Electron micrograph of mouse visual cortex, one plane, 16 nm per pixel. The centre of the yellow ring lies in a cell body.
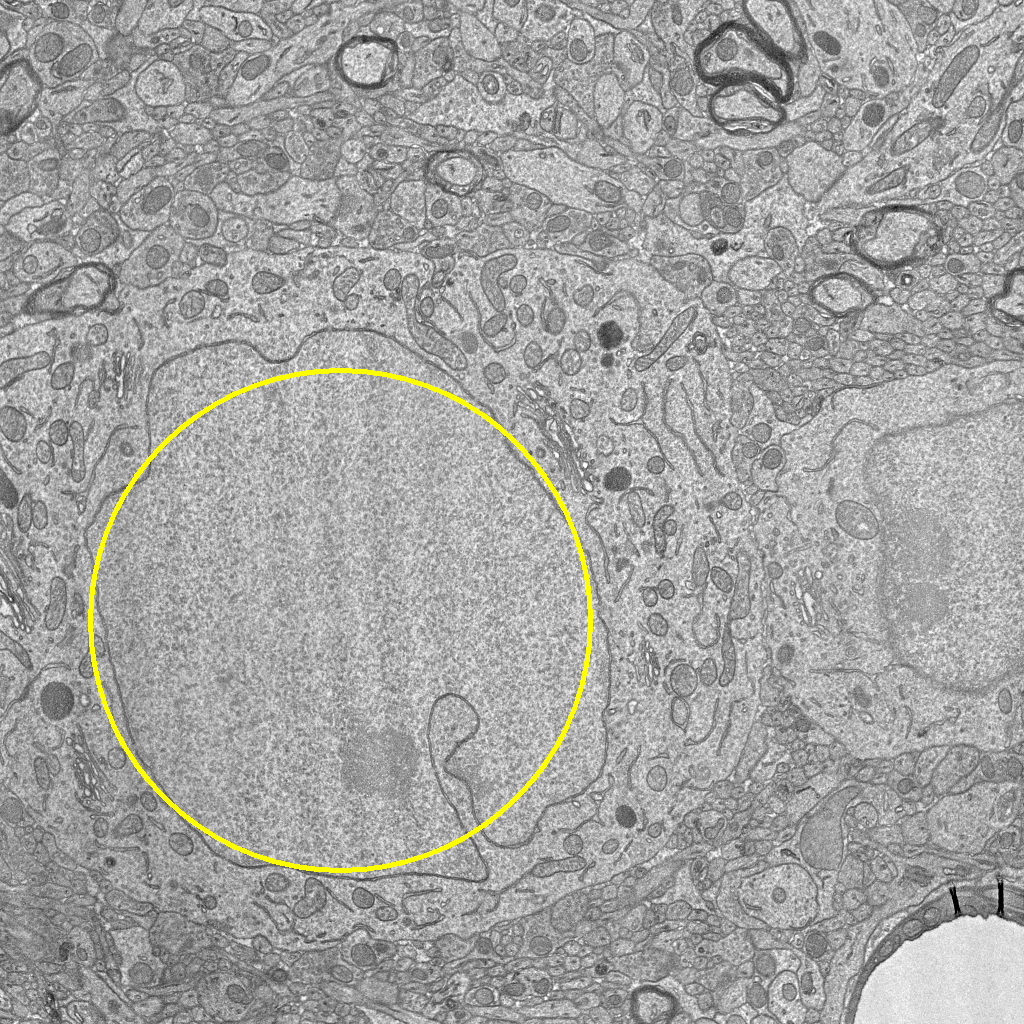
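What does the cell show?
A deep, narrow envelope fold reaching into the nucleus's lower right, and stacked Golgi membranes just beyond its upper right edge.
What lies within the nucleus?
A rounded, moderately dark granular patch, lower half.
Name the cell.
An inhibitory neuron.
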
